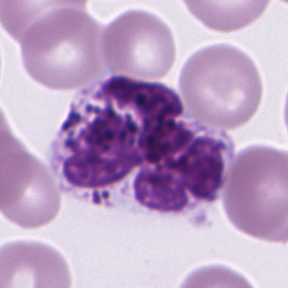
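Basophil, stained peripheral blood smear, light microscopy. Many granules overlie the nucleus, hiding parts of it. Granules coarse, unevenly scattered. Chromatin purple, coarsely clumped. Outline irregular rather than smoothly round.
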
